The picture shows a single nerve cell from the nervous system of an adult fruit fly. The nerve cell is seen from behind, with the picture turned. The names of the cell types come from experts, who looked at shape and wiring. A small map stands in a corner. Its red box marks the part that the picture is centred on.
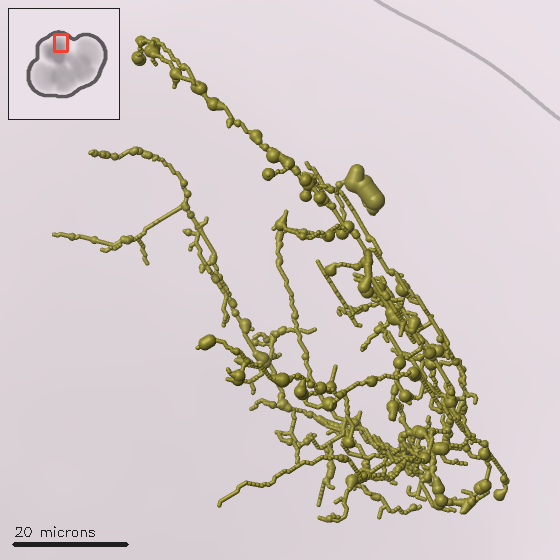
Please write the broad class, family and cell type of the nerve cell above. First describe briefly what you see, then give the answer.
From top to bottom in the picture it spans about 85 microns. Dozens of branch ends can be seen. This is a nerve-cord intrinsic neuron. The family is hemilineage 08A. The cell type is IN08A022.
